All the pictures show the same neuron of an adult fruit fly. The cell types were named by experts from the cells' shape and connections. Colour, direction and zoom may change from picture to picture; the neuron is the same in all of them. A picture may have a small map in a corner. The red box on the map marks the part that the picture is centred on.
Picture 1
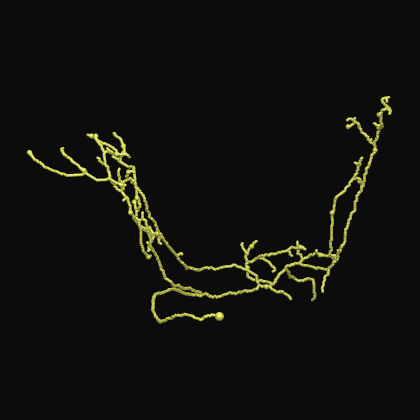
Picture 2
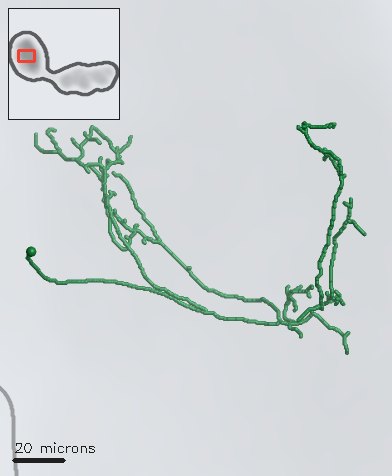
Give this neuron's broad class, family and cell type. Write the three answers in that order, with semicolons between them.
central-brain intrinsic neuron; hemilineage LALa1_posterior; CB1564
